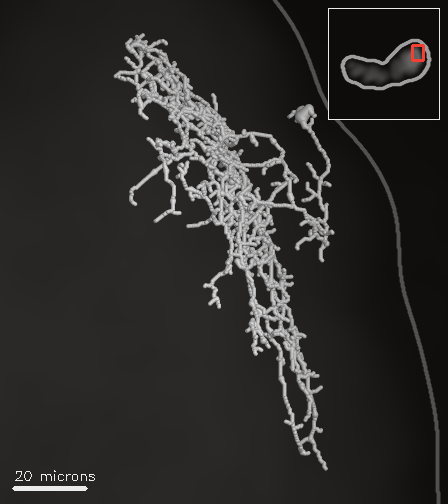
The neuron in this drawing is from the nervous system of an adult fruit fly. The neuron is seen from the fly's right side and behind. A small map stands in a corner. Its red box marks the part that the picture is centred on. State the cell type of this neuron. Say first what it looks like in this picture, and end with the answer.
From top to bottom in the picture it spans about 120 microns. As drawn here it is taller than it is wide. It is an optic-lobe intrinsic neuron. The cell type is Dm20.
